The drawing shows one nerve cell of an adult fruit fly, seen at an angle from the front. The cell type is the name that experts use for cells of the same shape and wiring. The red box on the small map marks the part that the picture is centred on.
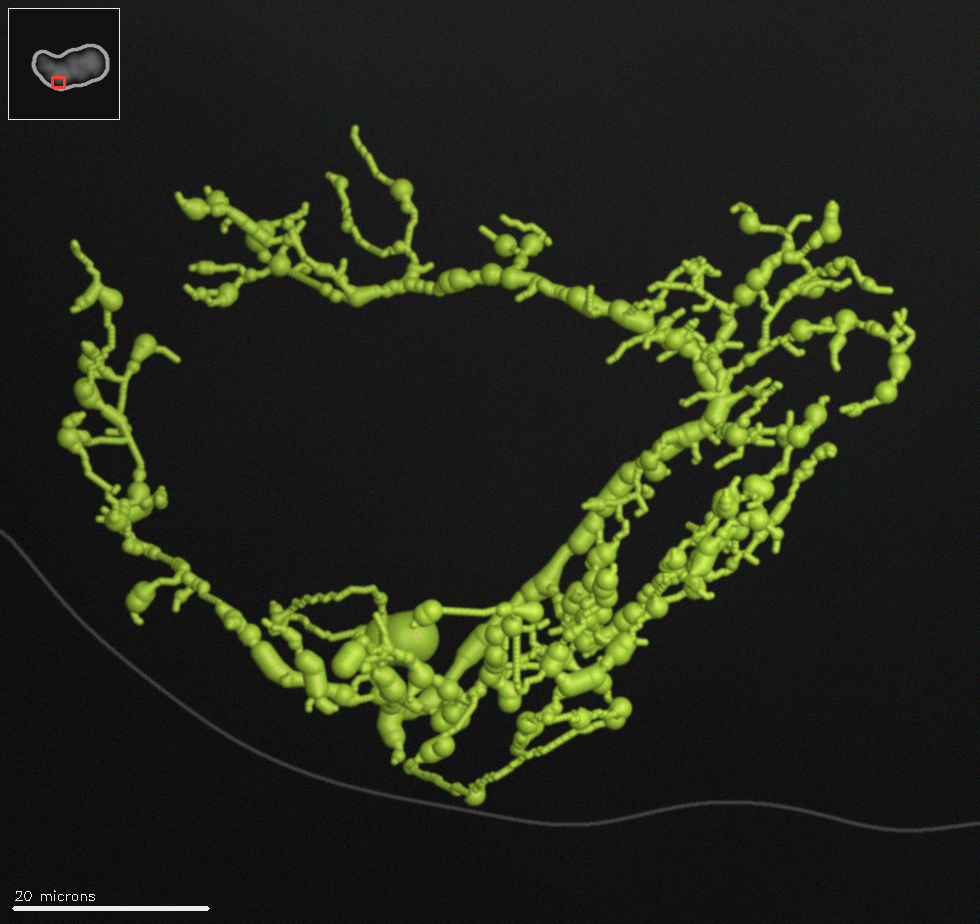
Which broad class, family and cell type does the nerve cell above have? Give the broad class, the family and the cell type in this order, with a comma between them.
nerve-cord intrinsic neuron, hemilineage 01B, IN01B021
